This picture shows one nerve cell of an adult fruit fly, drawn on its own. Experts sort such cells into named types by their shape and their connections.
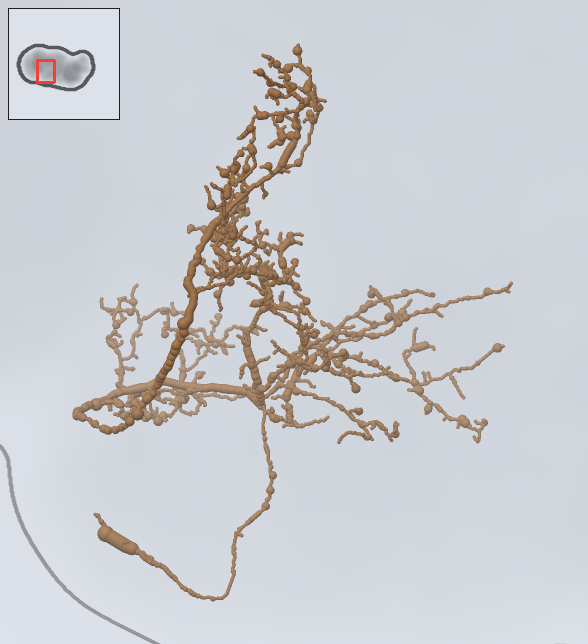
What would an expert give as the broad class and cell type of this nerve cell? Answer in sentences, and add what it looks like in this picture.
This is a central-brain intrinsic neuron. It is of cell type GNG523. Its cell body lies at the lower left of the picture. More than a hundred branch ends can be seen.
